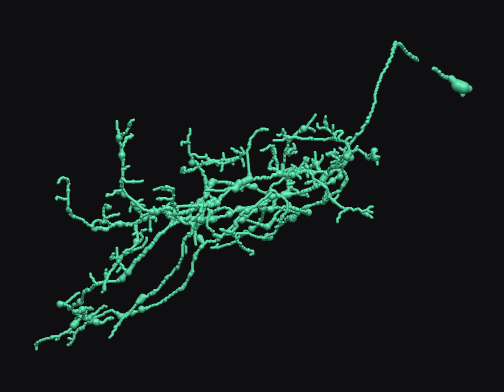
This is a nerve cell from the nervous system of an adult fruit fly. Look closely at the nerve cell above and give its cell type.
CL184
